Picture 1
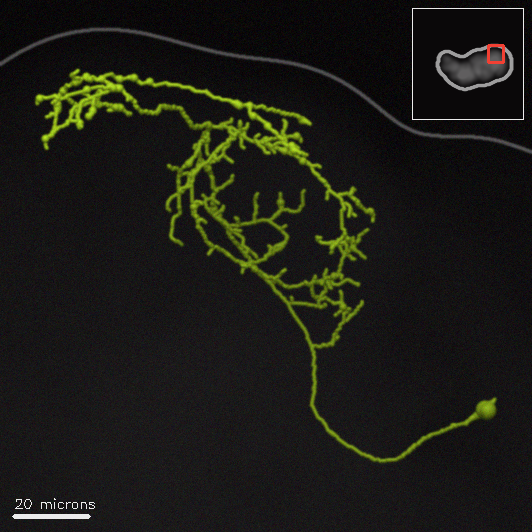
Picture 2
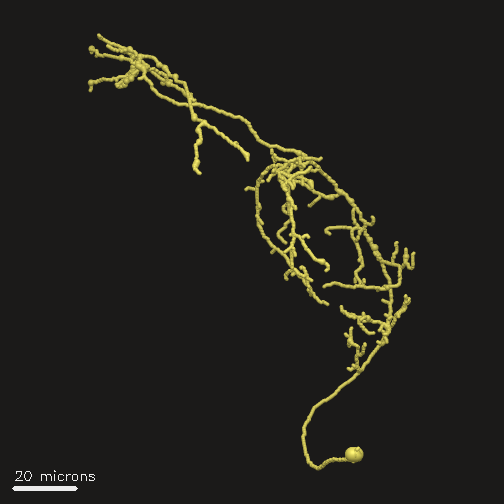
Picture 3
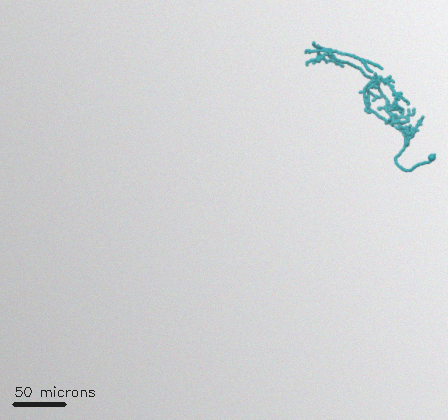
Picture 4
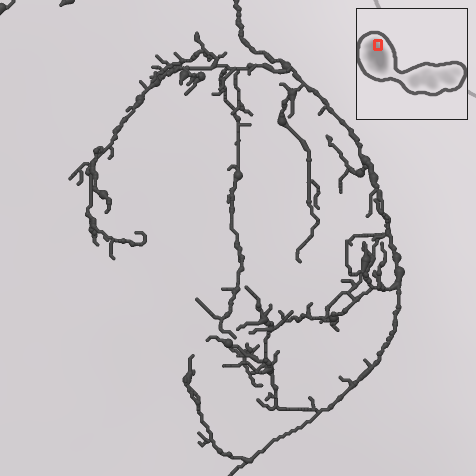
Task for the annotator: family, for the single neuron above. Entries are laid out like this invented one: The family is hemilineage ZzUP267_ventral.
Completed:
The family is hemilineage LHa3.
